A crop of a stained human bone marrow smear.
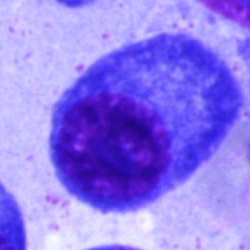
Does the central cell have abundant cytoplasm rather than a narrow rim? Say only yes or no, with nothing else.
Yes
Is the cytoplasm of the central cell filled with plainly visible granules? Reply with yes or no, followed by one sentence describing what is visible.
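No. No granules are seen in the cytoplasm.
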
